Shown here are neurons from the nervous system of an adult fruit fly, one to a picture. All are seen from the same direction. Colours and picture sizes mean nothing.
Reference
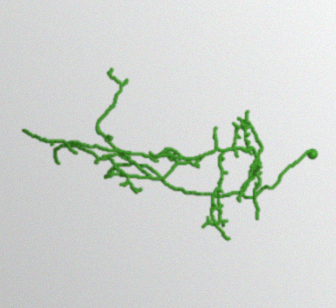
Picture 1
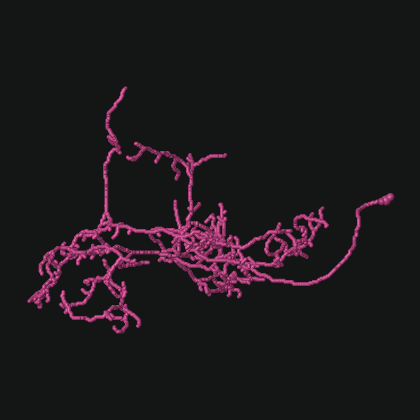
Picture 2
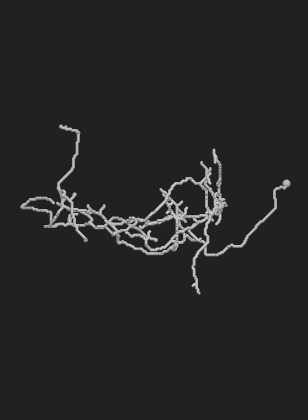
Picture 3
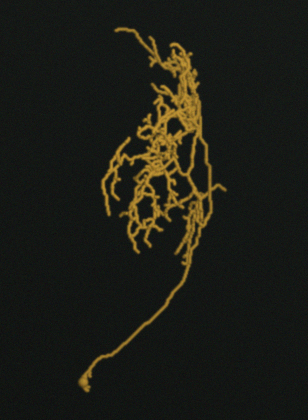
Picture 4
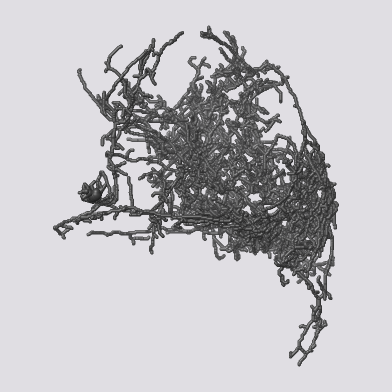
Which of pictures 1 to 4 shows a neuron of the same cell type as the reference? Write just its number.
2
